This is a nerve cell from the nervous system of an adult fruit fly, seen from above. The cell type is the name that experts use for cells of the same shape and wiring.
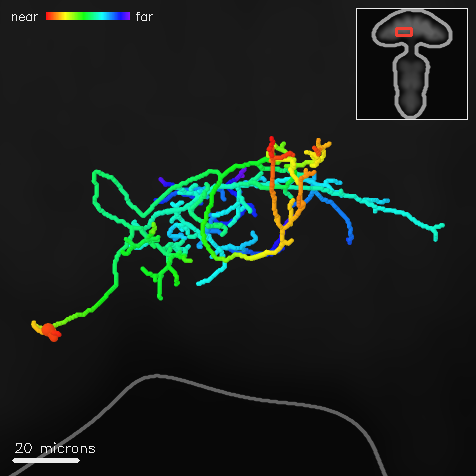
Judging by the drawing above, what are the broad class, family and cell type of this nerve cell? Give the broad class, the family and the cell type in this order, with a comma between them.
central-brain intrinsic neuron, hemilineage VLPp&l1_anterior, CL128_b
